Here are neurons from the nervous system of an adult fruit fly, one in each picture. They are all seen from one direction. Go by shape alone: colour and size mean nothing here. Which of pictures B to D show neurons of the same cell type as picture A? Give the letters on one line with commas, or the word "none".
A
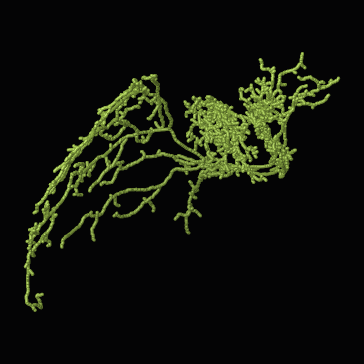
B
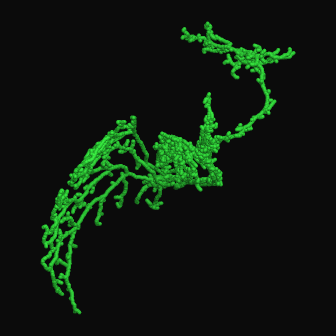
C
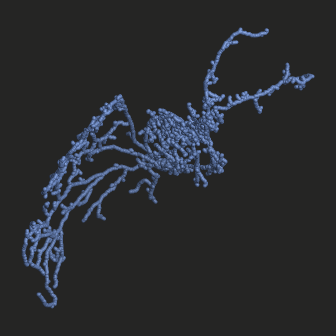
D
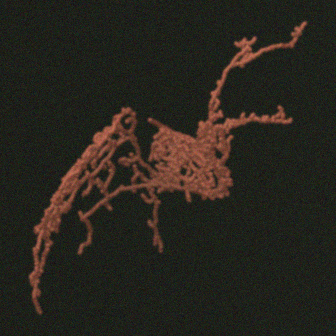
B, C, D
